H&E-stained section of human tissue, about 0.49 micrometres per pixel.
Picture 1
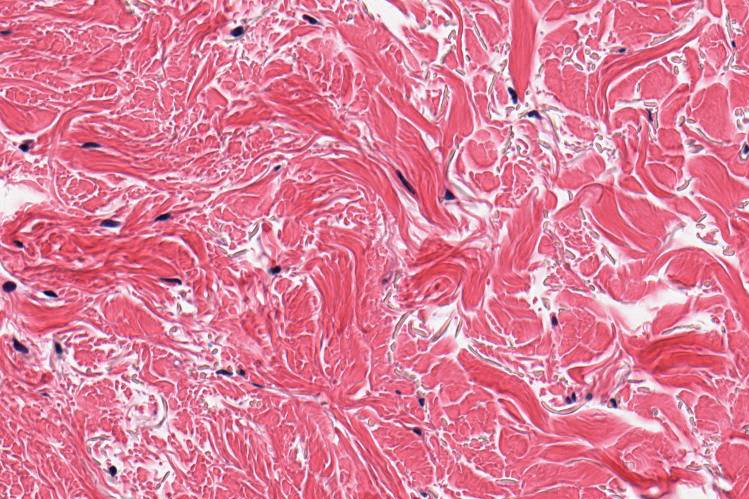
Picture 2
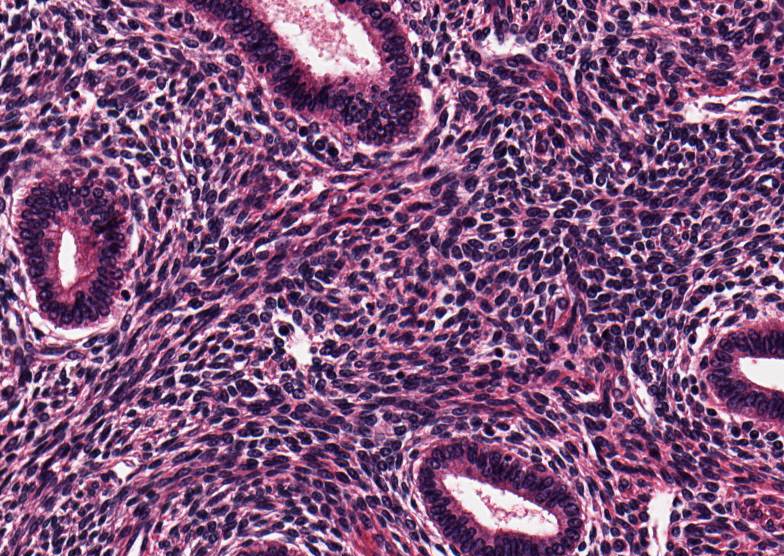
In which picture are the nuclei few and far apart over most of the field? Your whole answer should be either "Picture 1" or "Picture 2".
Picture 1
